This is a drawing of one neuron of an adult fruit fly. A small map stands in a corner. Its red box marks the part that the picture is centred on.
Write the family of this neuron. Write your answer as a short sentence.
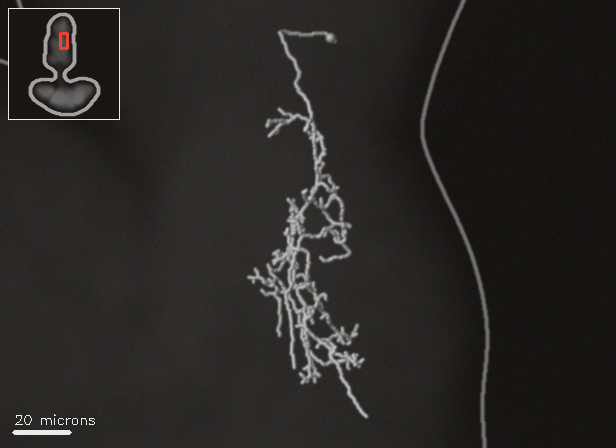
The family is hemilineage 20A.22A.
